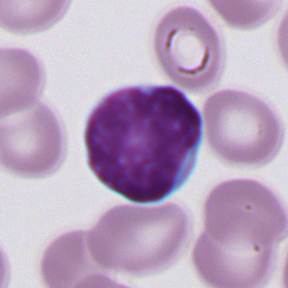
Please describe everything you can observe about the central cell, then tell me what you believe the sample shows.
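Start with the chromatin: it is dark purple and densely condensed, with only faint, paler mottling. The cytoplasm you can see is pale blue. Scan it slowly and you will find no granules. Nor are there any vacuoles anywhere in the cell. This central cell is a typical lymphocyte.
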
